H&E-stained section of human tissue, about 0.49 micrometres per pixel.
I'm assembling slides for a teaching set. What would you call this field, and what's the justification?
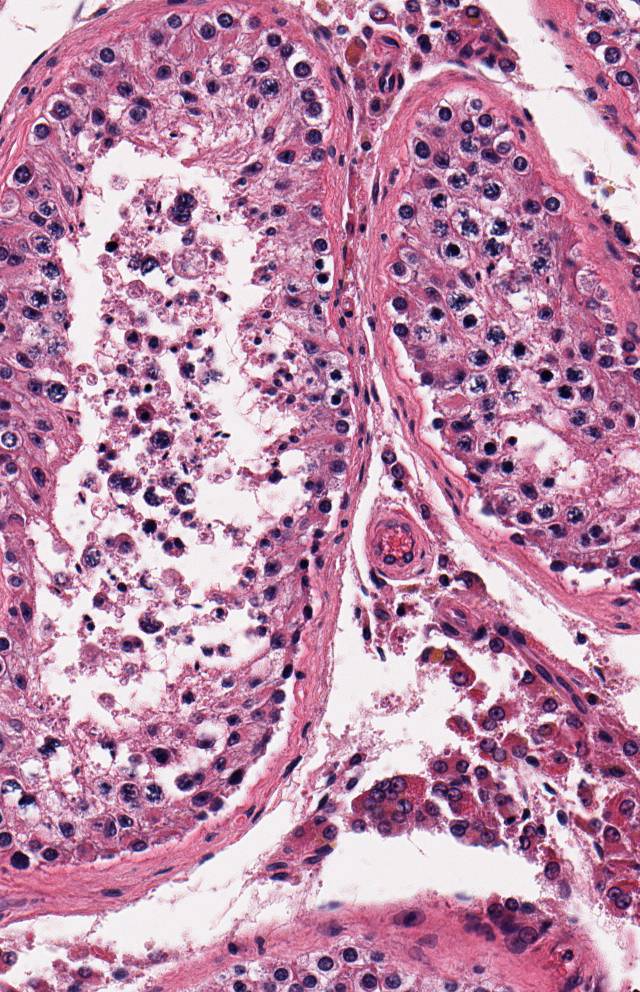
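Two large profiles of seminiferous tubule fill the left half and upper right, parted by a narrow strip of tissue. The upper right one has many layers of rounded cells, many with large round nuclei of coarse, clumped chromatin.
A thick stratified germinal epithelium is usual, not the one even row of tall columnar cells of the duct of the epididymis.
At lower right, the tissue between them holds clusters of polygonal cells with pink cytoplasm and round nuclei.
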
